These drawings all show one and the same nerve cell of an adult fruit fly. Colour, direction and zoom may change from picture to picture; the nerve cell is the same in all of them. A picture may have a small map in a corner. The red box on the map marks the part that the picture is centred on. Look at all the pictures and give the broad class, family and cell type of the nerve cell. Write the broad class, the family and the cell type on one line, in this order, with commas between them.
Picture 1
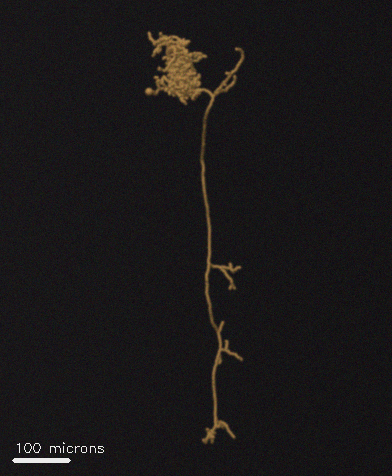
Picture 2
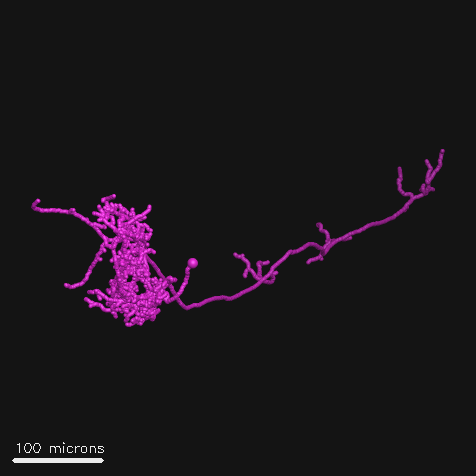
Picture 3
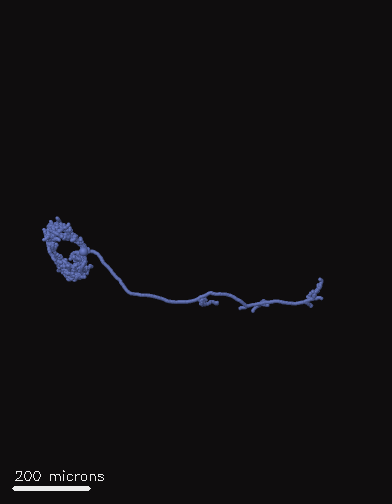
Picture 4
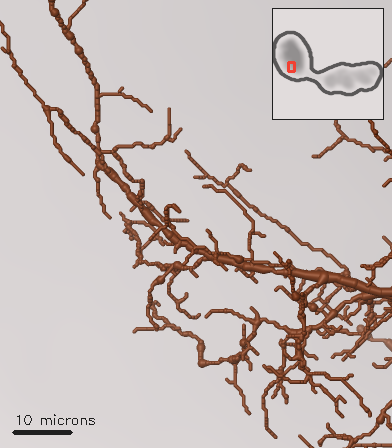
descending neuron, DNge, DNge124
